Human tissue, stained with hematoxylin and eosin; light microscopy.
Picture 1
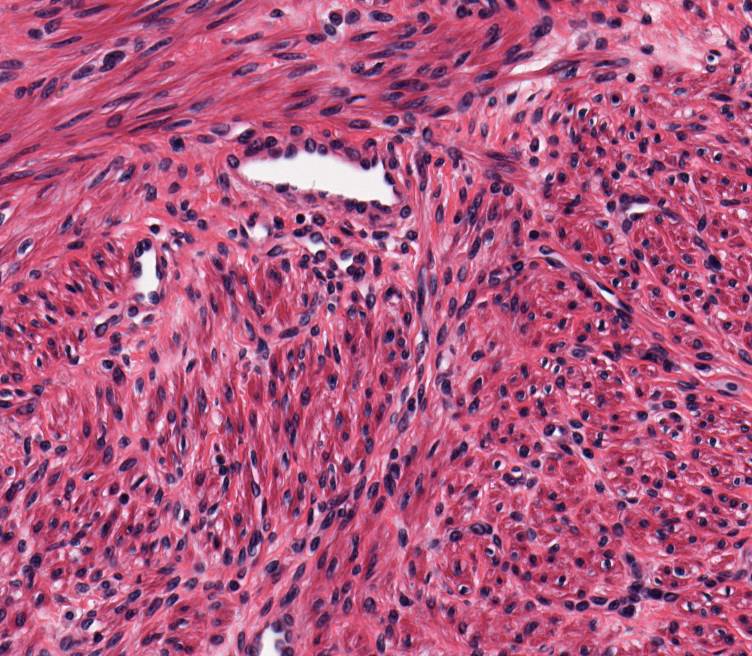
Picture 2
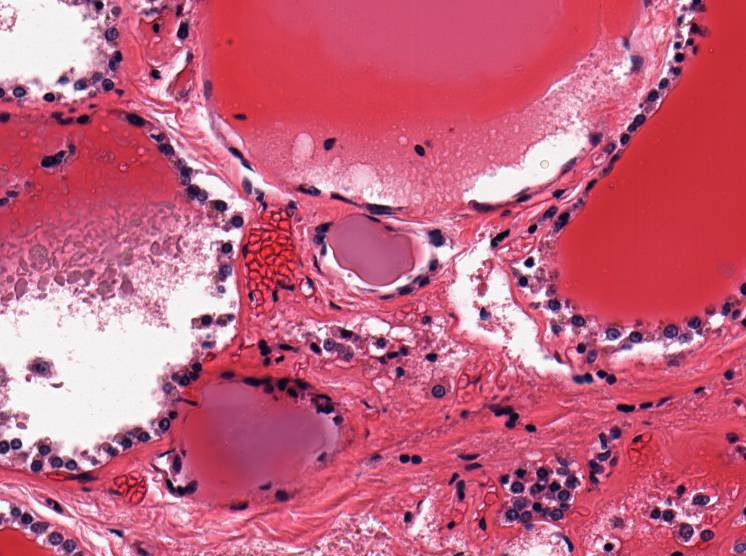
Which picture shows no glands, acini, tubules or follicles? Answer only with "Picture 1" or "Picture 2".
Picture 1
